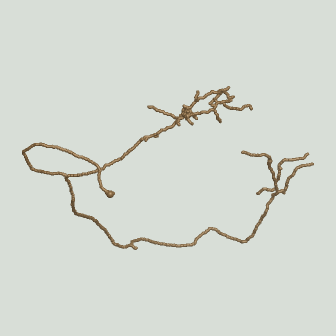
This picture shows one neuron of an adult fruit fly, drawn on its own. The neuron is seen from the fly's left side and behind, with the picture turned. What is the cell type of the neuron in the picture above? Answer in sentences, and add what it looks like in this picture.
The cell type is PS357. Its broad class is central-brain intrinsic neuron. In this view it is wider than it is tall.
